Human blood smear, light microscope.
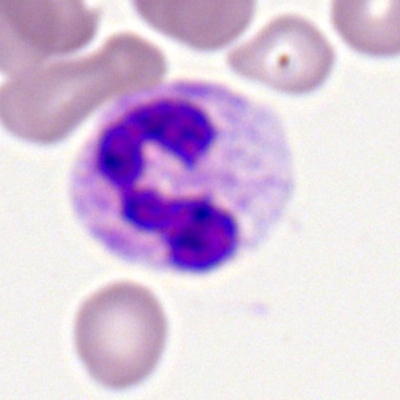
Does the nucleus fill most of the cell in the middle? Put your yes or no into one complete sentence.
No, abundant cytoplasm encircles the nucleus of the cell.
